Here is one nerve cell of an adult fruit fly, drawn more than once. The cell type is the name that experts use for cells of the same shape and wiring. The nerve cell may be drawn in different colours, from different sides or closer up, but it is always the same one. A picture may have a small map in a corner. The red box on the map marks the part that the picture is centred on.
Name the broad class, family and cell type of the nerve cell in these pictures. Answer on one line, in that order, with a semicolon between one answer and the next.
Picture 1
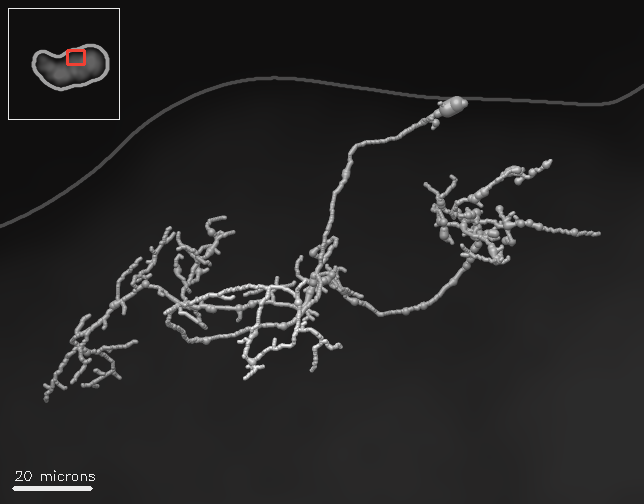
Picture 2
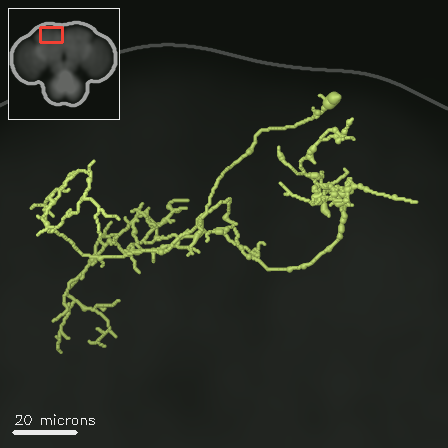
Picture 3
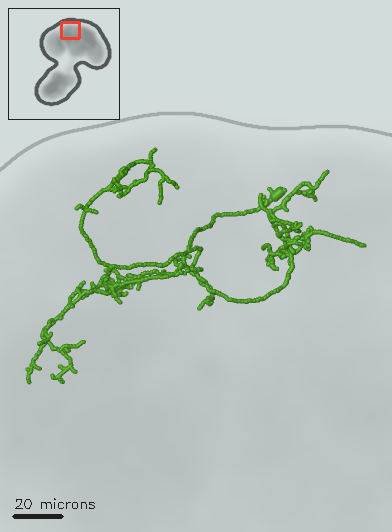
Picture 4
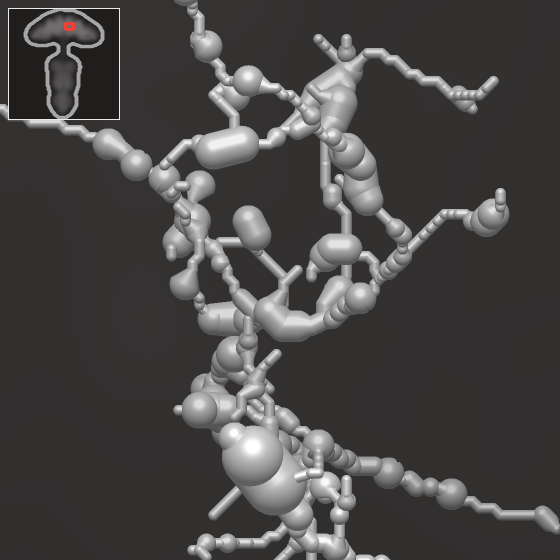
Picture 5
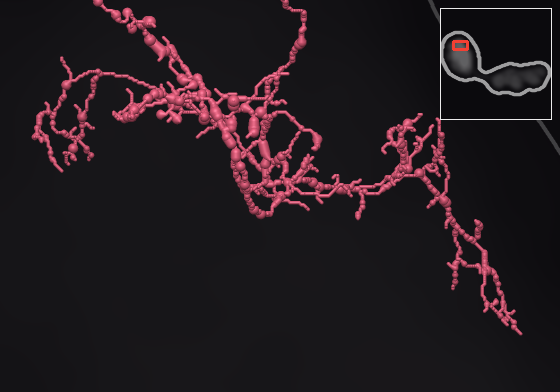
central-brain intrinsic neuron; hemilineage SMPp&v1_posterior; SMP344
